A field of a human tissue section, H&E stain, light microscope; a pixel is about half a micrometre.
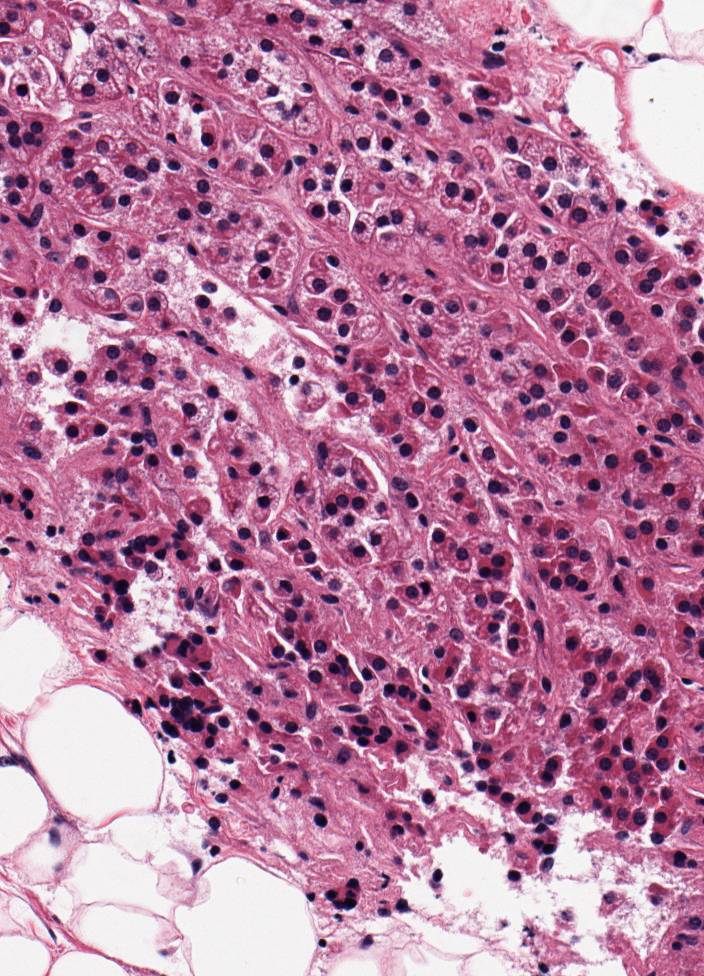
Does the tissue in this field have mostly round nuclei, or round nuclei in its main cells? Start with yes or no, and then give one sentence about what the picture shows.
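Yes. Most nuclei are small, round, dark and centrally placed.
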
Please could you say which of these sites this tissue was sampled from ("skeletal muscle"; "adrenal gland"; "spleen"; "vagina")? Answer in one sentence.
The site this tissue was sampled from is the adrenal gland.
